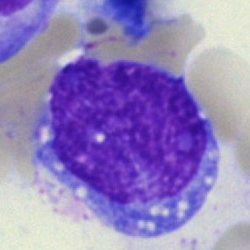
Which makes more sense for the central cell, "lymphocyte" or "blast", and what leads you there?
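This is a blast. Cytoplasm: a blue rim, widest below the nucleus. Several small clear vacuoles in the cytoplasm, clustered mostly at lower right. Pale red cells pressed against the upper and right edges.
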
